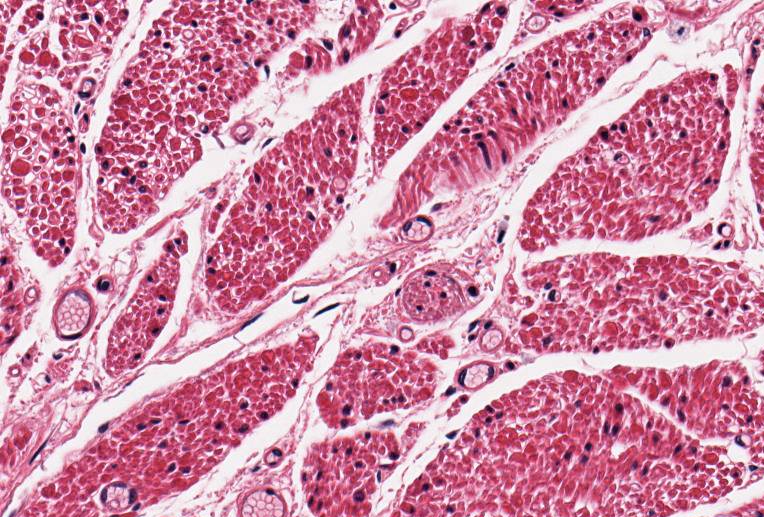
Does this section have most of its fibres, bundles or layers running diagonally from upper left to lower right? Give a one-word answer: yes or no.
No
